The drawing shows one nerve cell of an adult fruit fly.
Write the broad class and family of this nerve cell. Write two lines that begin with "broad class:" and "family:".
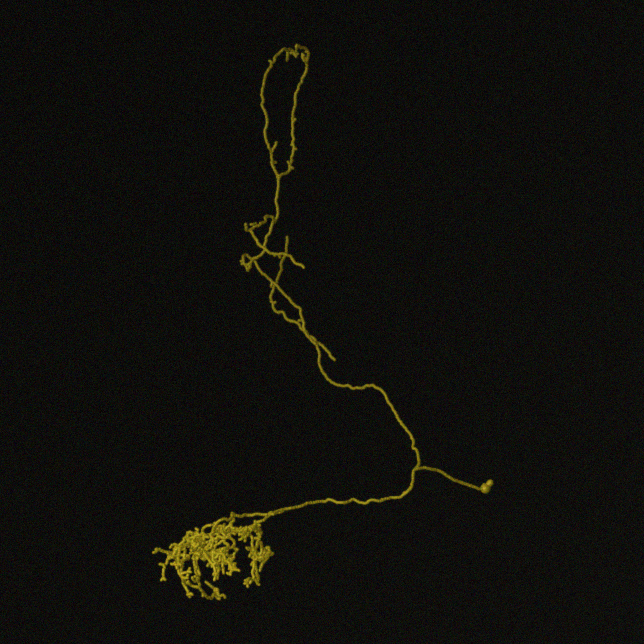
broad class: visual projection neuron
family: LoVP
